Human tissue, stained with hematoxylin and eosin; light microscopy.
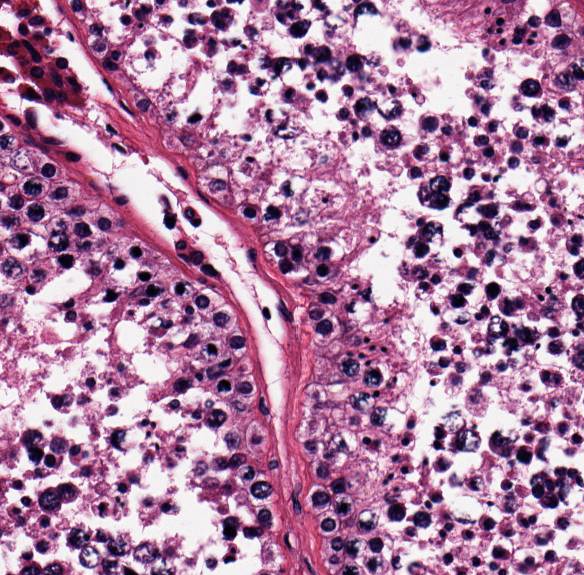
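testis, haematoxylin and eosin. Fibrous band: flattened, elongated dark nuclei lying parallel to its length; a slit-like clear cleft runs lengthwise within it. Many cells, chiefly in the right half: round nuclei, coarse, dark, clumped chromatin. No fat cells anywhere in the field.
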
